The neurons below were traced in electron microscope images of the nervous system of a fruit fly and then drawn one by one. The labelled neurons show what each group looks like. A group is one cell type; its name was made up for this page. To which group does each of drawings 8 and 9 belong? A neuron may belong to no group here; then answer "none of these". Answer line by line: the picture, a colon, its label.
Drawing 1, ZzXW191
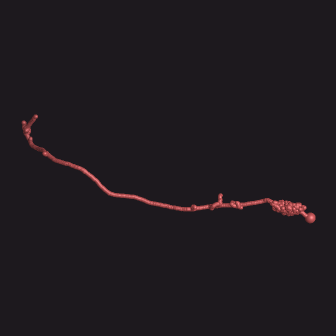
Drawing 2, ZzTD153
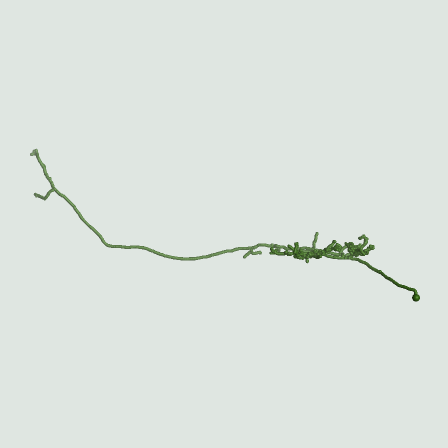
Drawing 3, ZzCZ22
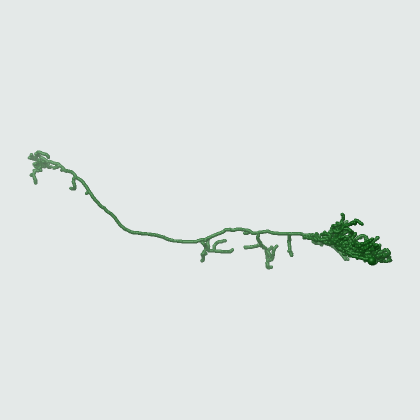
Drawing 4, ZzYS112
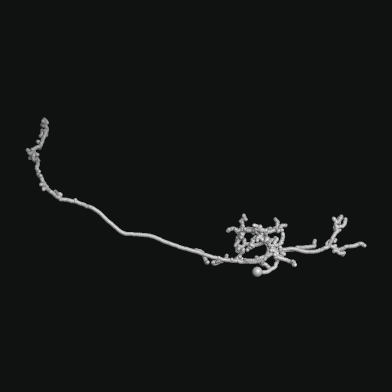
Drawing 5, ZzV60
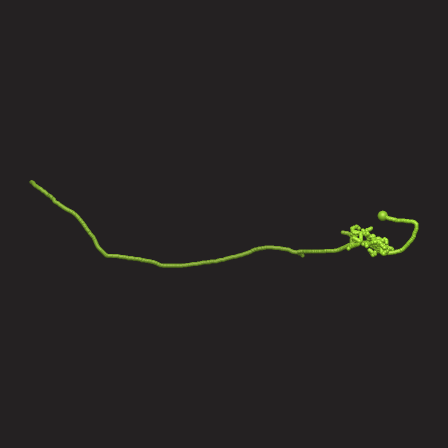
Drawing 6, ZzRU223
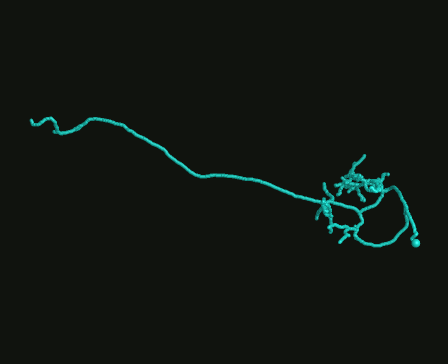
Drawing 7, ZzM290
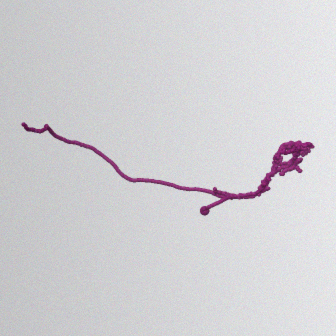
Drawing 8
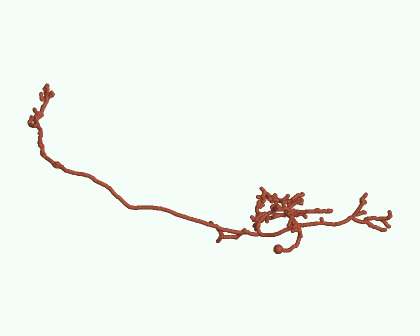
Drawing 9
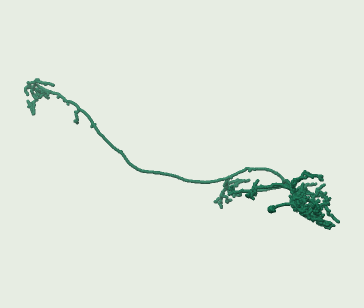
8: ZzYS112
9: ZzCZ22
